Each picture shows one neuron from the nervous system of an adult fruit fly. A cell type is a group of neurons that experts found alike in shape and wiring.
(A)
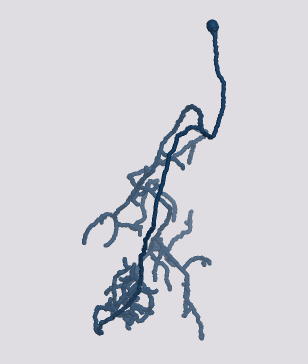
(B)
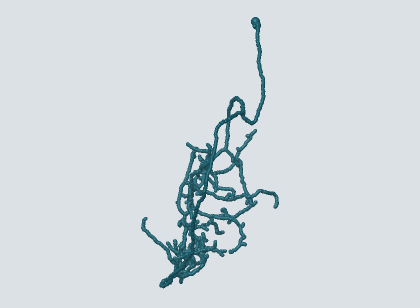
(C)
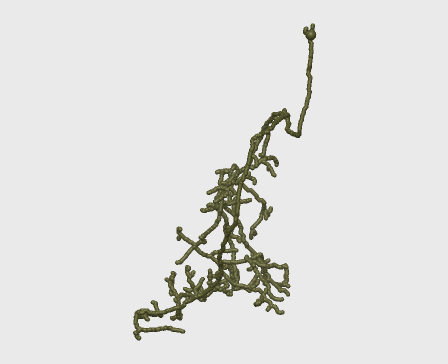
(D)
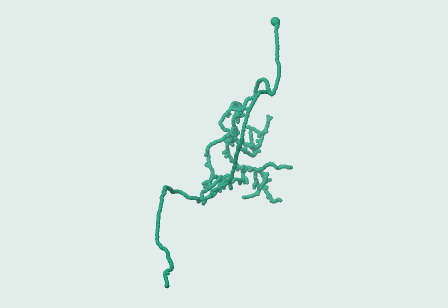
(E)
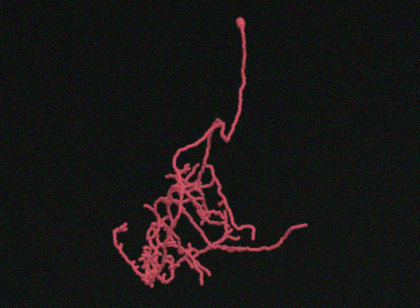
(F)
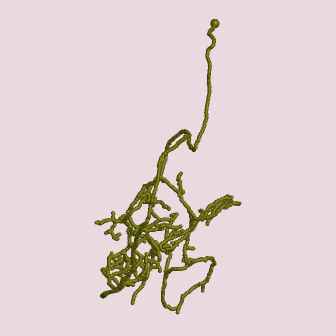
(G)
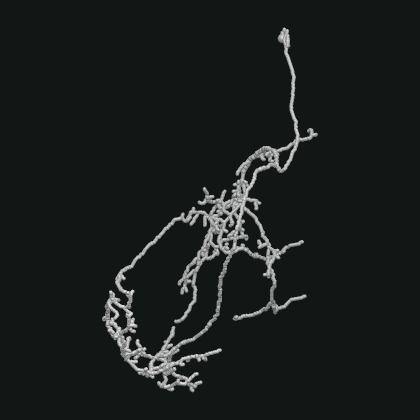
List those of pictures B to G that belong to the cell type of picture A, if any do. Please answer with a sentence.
Picture B, picture C, picture D, picture E and picture F are of the same cell type.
